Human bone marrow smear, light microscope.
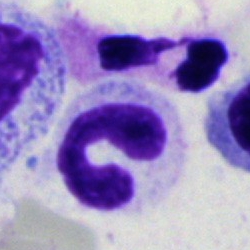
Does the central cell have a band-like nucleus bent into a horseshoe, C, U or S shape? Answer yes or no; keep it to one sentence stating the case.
Yes, this cell's nucleus is a curved band and is not split into lobes.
